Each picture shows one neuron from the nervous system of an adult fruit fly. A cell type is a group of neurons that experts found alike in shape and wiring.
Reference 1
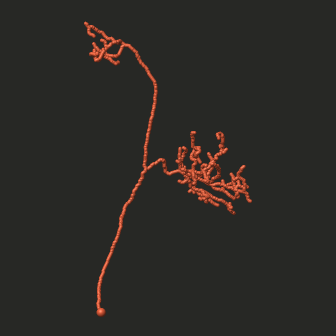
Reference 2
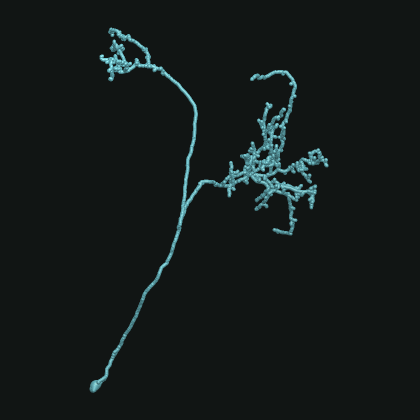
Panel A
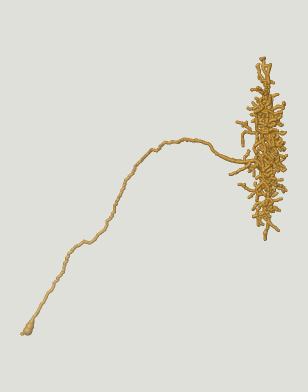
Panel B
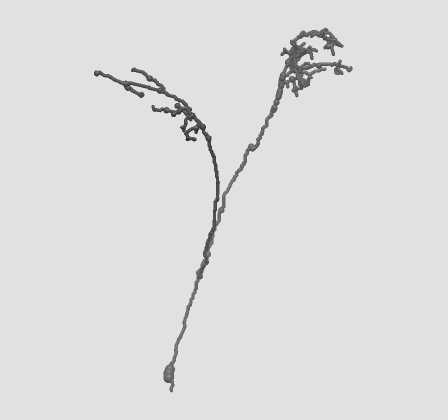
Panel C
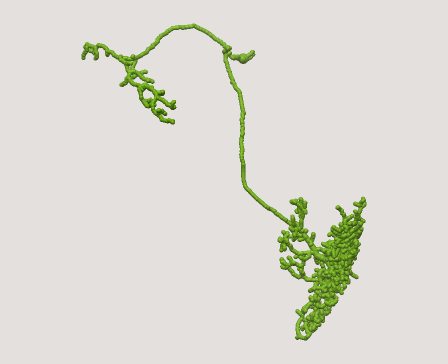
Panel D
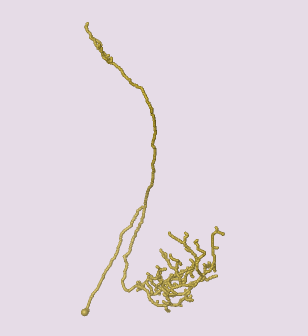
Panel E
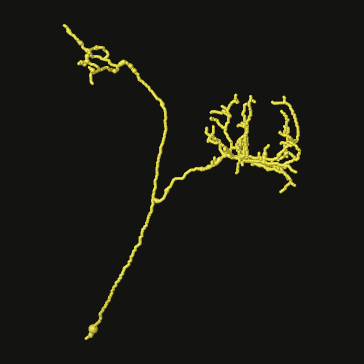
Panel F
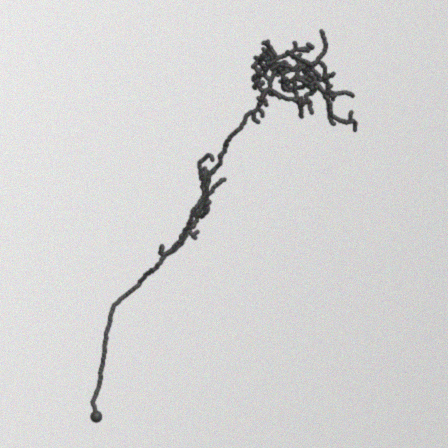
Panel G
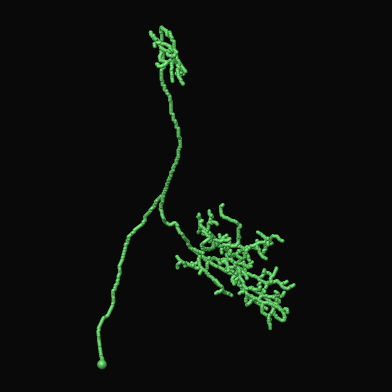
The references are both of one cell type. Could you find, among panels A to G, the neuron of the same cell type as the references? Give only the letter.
E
